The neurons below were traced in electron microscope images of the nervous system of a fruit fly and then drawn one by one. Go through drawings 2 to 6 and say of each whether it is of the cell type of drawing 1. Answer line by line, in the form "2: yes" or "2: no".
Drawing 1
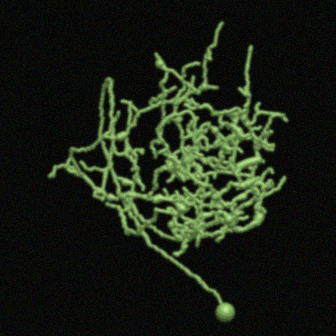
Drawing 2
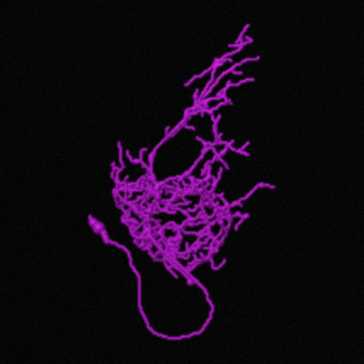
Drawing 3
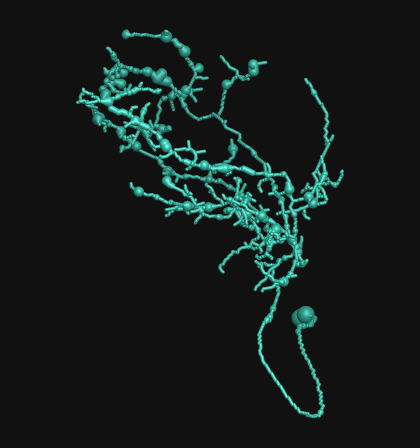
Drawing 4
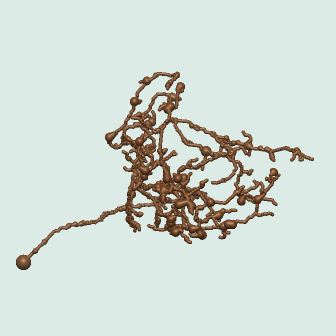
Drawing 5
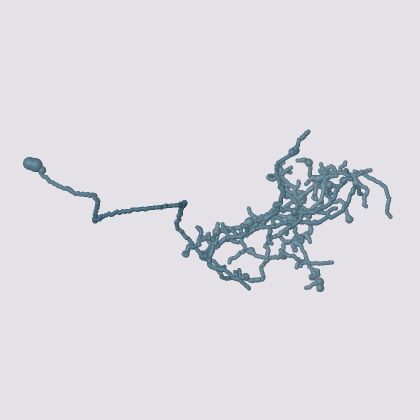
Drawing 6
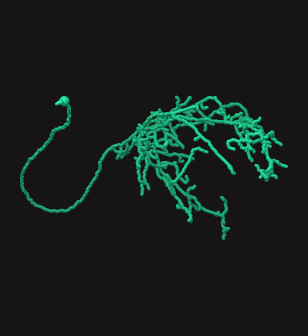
2: no
3: yes
4: yes
5: yes
6: yes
